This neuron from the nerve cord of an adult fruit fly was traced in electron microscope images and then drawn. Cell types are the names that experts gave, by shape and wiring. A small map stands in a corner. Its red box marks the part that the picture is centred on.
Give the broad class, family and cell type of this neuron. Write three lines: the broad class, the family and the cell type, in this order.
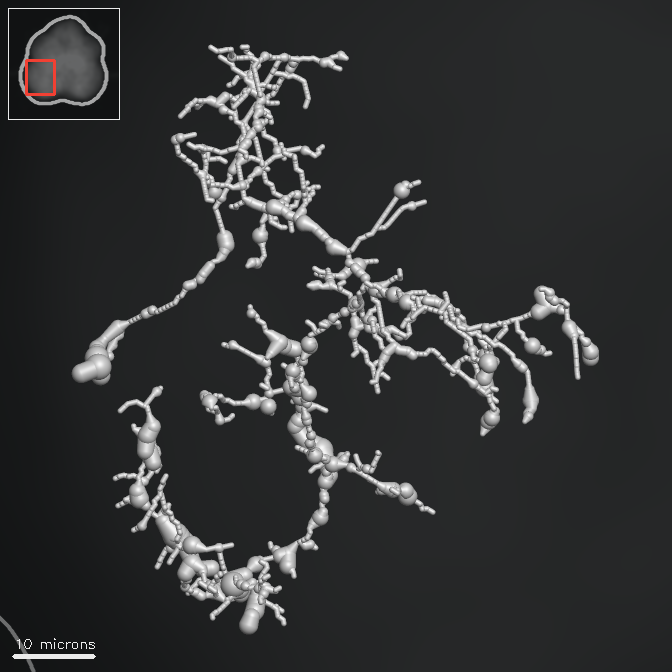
nerve-cord intrinsic neuron
hemilineage 19A
IN19A096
